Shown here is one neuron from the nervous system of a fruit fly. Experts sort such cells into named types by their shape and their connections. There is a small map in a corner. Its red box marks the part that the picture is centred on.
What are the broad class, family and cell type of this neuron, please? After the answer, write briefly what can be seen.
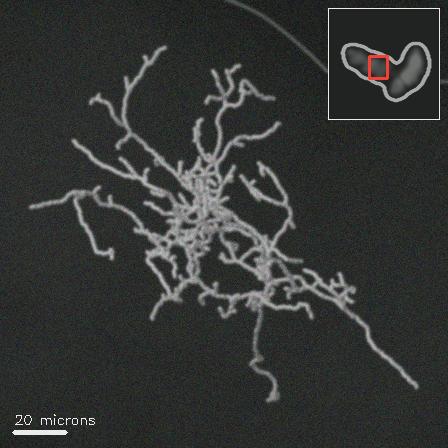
It is a nerve-cord intrinsic neuron. Its family is hemilineage 00A. Its cell type is IN00A043. The cell body can be seen at the bottom of the picture. From left to right in the picture it spans about 150 microns. The picture shows dozens of branch ends.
